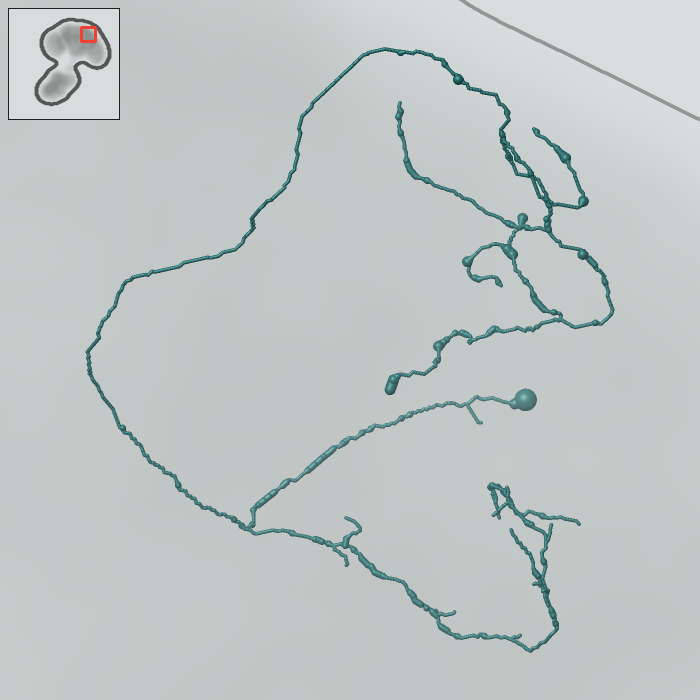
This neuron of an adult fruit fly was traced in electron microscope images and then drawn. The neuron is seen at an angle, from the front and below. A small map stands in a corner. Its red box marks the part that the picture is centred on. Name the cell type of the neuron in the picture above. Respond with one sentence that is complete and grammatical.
The cell type this neuron represents is LHPV5b1.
